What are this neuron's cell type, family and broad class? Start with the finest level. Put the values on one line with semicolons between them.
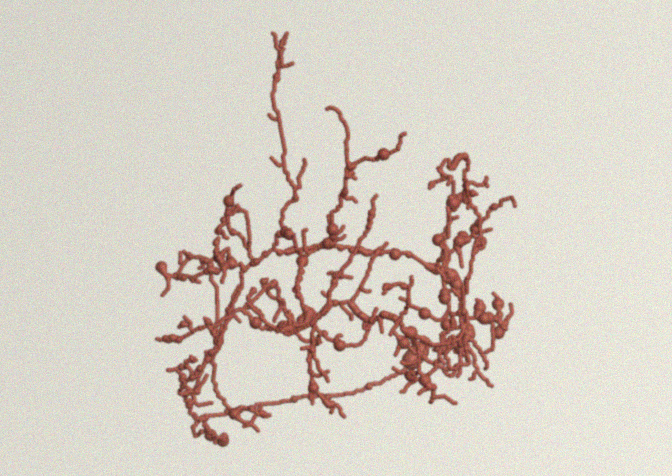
IN21A085; hemilineage 21A; nerve-cord intrinsic neuron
